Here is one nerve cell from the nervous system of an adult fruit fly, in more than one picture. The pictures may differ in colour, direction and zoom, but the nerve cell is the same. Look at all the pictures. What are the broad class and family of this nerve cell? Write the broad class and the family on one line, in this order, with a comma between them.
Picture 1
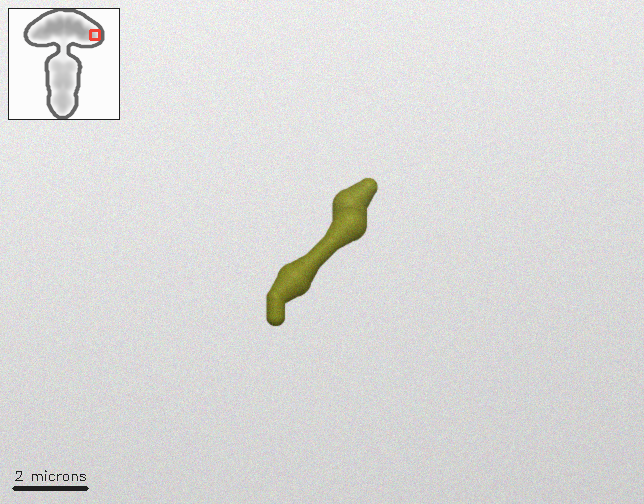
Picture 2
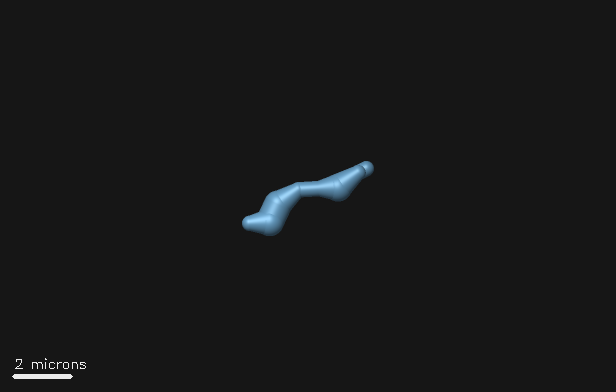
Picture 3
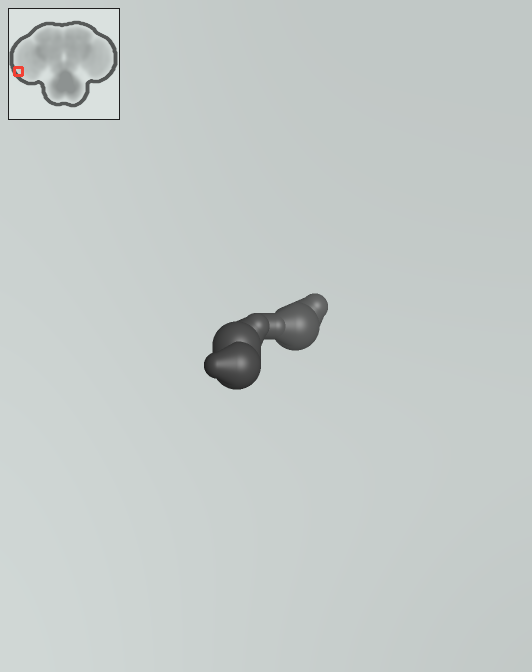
photoreceptor or other optic-lobe sensory neuron, class visual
